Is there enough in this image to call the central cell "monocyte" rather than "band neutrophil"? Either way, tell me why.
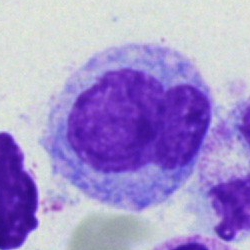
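The central cell is a monocyte. A notch at the top of its nucleus divides it into a larger left part and a smaller right part. The cytoplasm is pale greyish blue, with fine, sparse pinkish-purple granules scattered through it. Parts of other dark-staining cells lie at both the left and right edges of the picture.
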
